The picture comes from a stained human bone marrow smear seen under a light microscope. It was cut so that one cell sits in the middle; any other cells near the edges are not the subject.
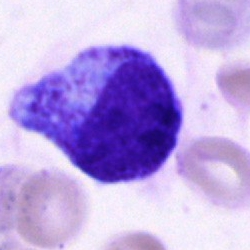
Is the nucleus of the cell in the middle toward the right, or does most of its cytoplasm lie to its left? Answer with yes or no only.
Yes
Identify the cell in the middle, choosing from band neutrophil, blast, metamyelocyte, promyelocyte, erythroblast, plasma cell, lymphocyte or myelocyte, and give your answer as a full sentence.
What sits at the centre of this crop is a promyelocyte.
